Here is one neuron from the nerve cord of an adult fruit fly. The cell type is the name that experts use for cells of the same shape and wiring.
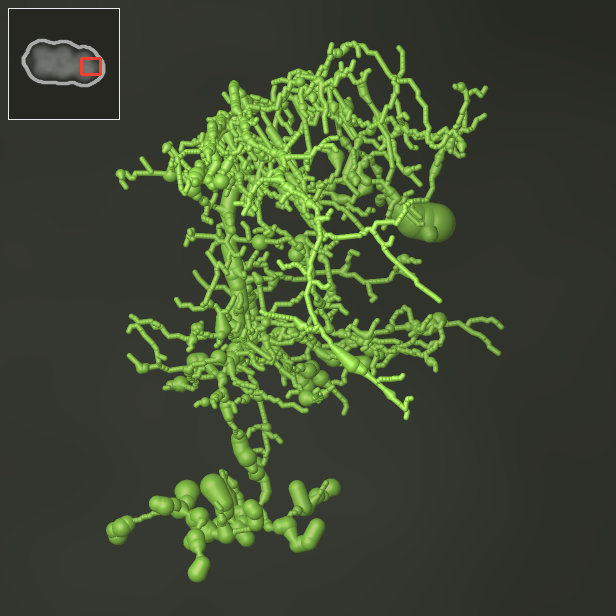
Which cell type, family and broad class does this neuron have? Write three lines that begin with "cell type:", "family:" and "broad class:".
cell type: IN19B068
family: hemilineage 19B
broad class: nerve-cord intrinsic neuron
